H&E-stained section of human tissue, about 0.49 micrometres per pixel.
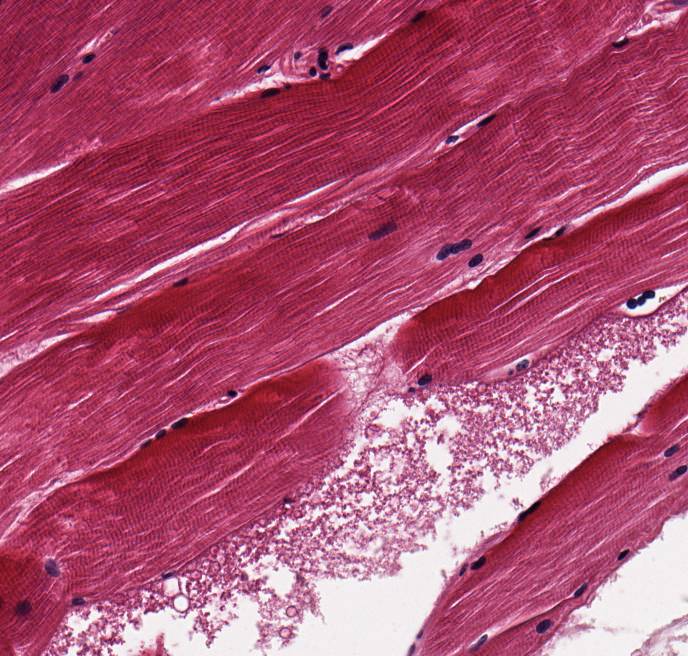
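Skeletal muscle, haematoxylin and eosin. Fine cross-striations across fibres. Nuclei dark, flattened, at fibre edges, not central. Fibres wide, running long distances side by side; no visible branching. Cytoplasm deep pink-red.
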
